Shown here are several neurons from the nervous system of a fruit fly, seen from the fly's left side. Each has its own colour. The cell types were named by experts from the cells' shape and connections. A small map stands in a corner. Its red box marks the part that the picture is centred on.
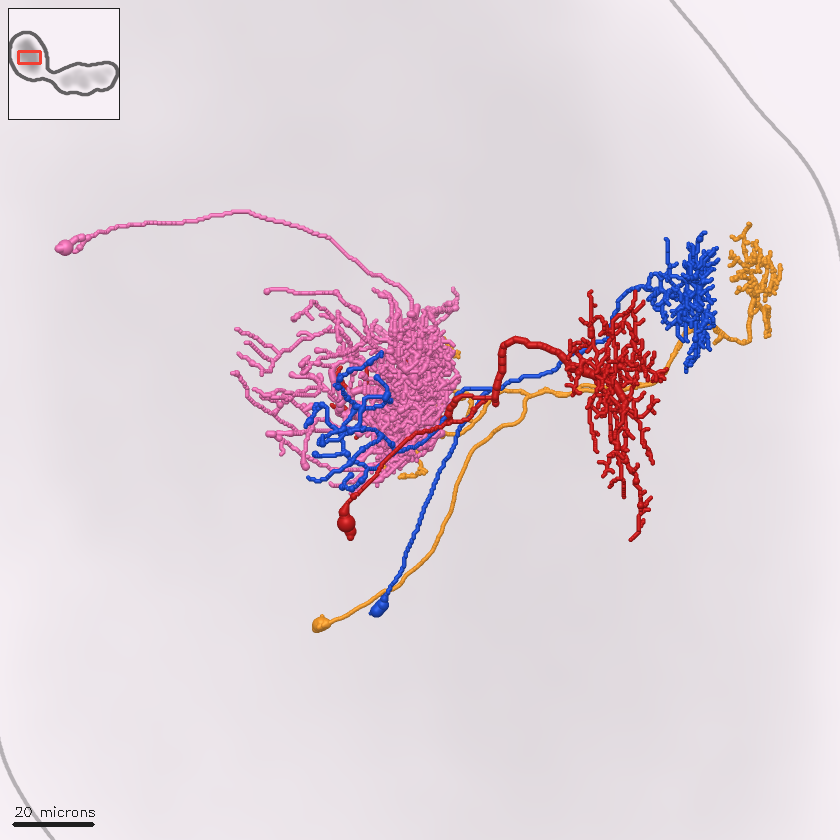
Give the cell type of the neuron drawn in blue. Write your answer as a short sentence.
The cell type is LC17.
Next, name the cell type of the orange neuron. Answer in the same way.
The cell type is LC12.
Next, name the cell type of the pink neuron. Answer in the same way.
The cell type is PVLP025.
